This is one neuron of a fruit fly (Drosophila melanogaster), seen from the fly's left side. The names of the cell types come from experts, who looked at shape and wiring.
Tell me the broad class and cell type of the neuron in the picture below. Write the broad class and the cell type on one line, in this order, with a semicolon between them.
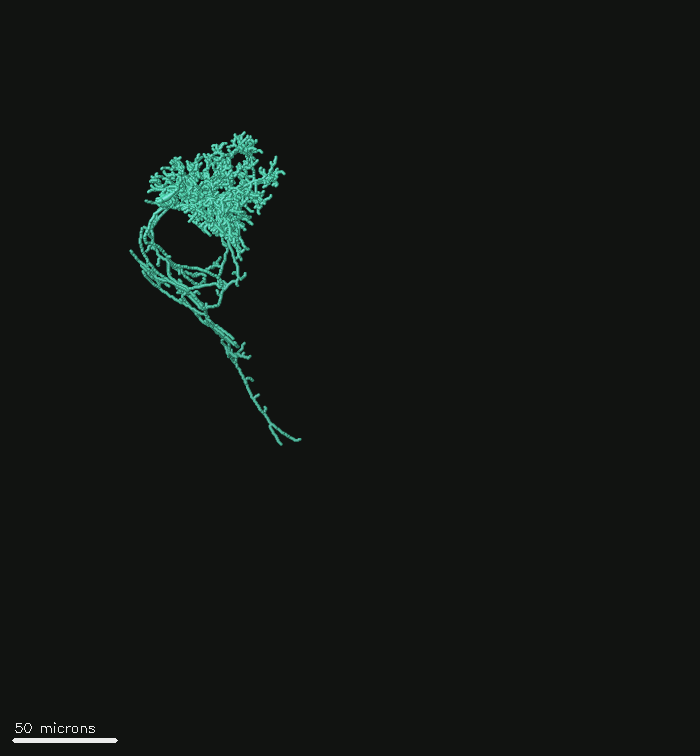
central-brain intrinsic neuron; CRE042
